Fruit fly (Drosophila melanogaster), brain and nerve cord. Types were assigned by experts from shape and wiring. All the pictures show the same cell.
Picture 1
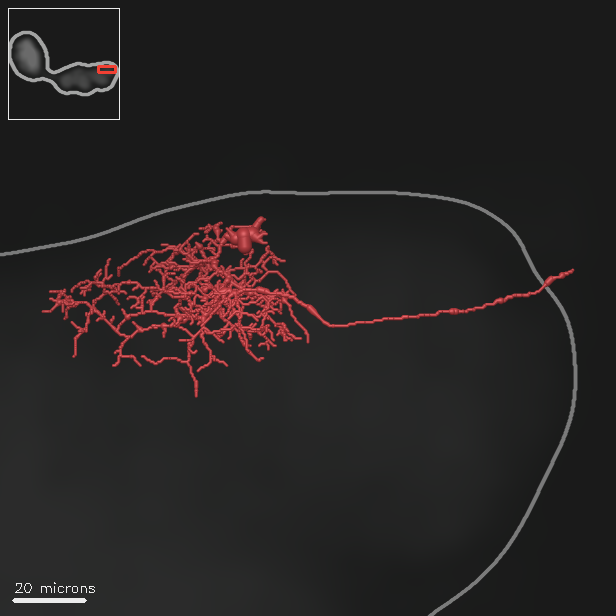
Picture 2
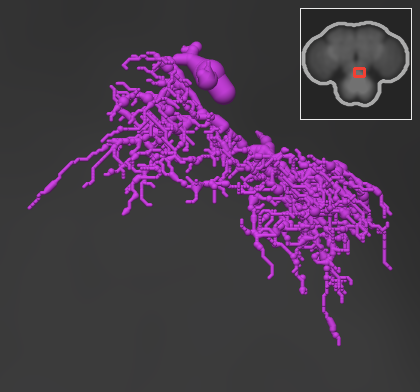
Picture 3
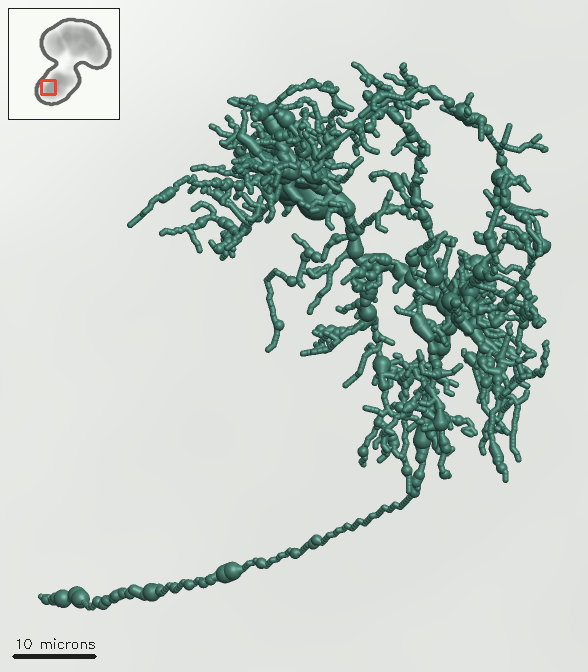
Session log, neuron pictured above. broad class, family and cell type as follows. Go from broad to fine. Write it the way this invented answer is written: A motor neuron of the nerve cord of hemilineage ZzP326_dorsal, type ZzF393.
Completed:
A motor neuron of the nerve cord of the MNad family, type MNad02.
